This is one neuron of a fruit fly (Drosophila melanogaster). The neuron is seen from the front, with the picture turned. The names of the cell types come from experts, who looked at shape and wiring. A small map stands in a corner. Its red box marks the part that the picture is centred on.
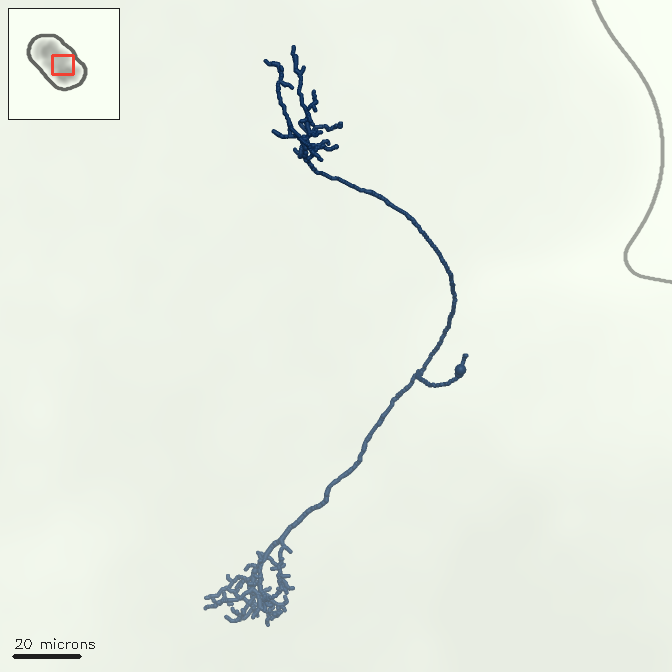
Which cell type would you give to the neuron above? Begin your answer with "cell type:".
cell type: LC10c-2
